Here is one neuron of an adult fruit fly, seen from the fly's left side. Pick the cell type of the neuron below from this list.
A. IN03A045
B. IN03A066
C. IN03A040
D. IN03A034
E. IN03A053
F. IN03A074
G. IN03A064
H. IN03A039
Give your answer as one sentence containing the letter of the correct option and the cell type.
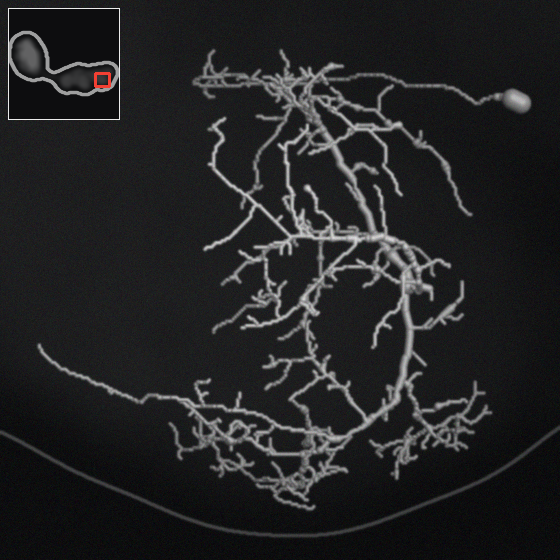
The cell type named IN03A053, option E, describes the neuron.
